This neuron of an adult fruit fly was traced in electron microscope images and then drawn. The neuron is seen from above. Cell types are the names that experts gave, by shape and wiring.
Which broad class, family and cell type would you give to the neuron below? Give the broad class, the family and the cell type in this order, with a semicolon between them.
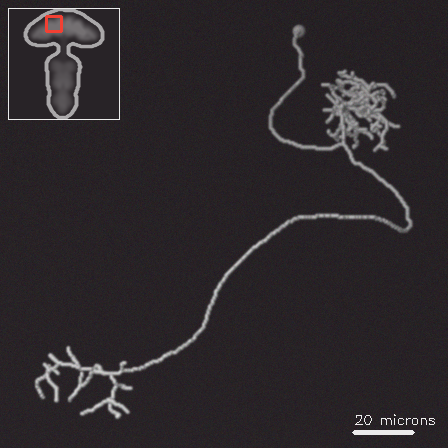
central-brain intrinsic neuron; hemilineage ALv1; CB3447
